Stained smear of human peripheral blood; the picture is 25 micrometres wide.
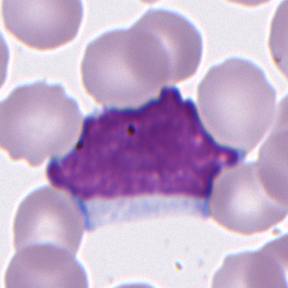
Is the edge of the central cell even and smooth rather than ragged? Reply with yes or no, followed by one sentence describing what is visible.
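No. Small pointed projections stick out along the upper edge of the cell.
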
